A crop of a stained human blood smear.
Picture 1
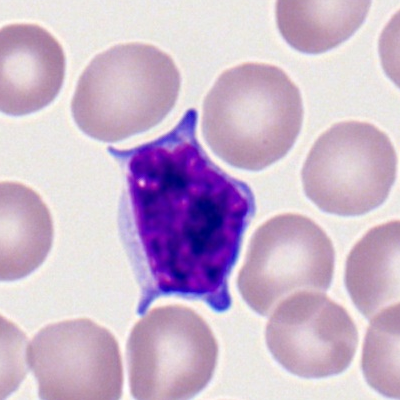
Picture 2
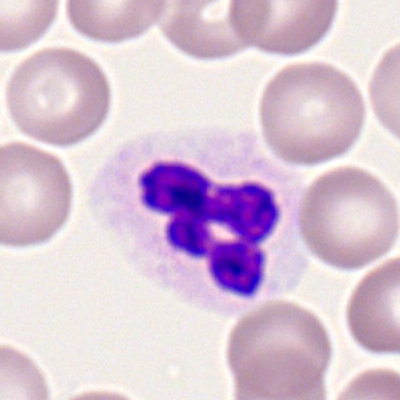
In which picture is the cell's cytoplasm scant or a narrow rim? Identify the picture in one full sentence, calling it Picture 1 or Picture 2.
It is the cell in picture 1 whose nucleus fills most of it.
